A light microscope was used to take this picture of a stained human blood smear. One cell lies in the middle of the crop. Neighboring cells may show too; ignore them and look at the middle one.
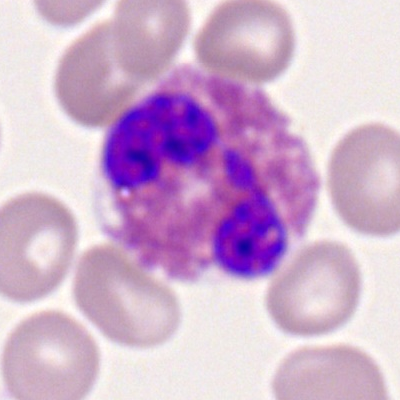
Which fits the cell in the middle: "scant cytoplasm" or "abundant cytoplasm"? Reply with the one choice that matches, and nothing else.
Abundant cytoplasm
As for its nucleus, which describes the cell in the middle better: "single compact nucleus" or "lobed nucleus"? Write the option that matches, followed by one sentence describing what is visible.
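Lobed nucleus. The nucleus is divided into two lobes.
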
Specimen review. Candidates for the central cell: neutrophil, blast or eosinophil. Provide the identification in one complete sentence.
The cell occupying the middle of the crop is an eosinophil.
